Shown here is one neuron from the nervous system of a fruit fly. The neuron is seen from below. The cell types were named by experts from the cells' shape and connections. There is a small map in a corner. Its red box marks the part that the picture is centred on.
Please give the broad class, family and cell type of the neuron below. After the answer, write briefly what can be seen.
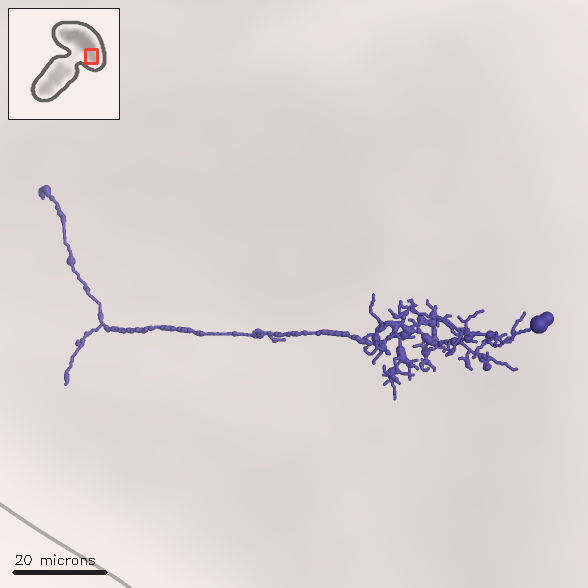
It is an optic-lobe intrinsic neuron. Its family is TmY. It is of cell type TmY3. It lies in the brain. From left to right in the picture it spans about 110 microns. The picture shows dozens of branch ends.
